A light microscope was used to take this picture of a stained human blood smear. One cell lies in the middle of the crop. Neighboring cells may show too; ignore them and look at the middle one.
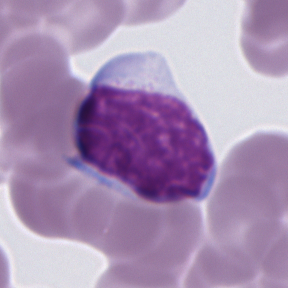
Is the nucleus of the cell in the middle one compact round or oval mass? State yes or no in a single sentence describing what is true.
Yes, in this cell the nucleus is one compact, round or oval mass.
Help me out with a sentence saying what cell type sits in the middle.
The cell the crop is centered on is a large granular lymphocyte.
